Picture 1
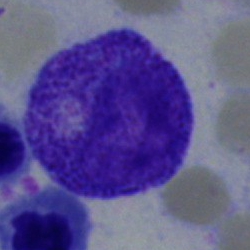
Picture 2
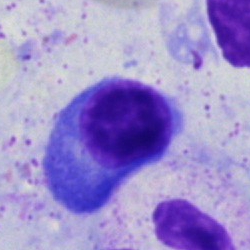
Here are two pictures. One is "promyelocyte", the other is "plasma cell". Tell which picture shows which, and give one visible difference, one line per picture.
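The cell in picture 1 is a promyelocyte. The granules hide the outline of the nucleus.
The cell in picture 2 is a plasma cell. No granules are seen in the cytoplasm.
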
